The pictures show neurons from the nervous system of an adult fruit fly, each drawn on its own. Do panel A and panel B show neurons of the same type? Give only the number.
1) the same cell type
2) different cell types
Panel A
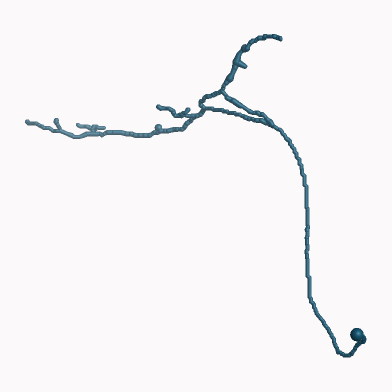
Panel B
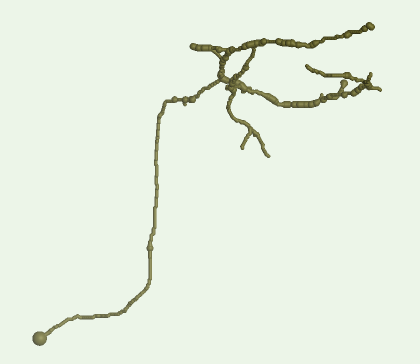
2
